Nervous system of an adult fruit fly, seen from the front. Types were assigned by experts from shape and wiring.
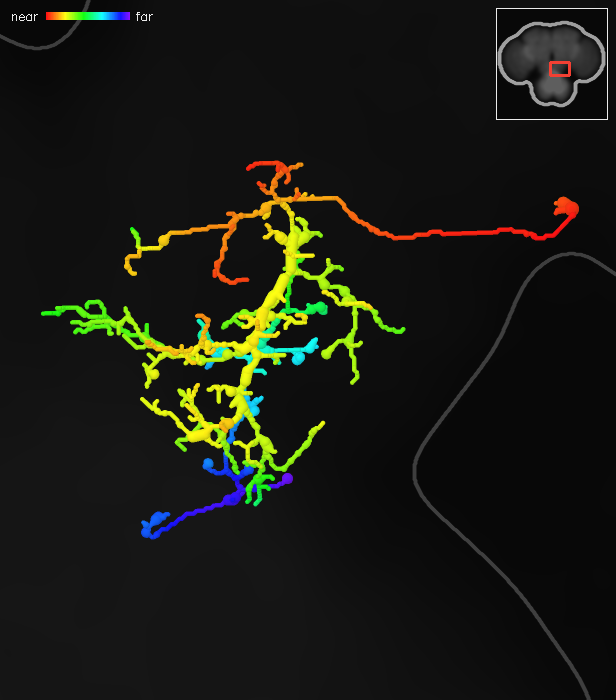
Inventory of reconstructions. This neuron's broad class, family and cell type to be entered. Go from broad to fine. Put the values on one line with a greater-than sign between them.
central-brain intrinsic neuron > hemilineage TRdl_b > GNG412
